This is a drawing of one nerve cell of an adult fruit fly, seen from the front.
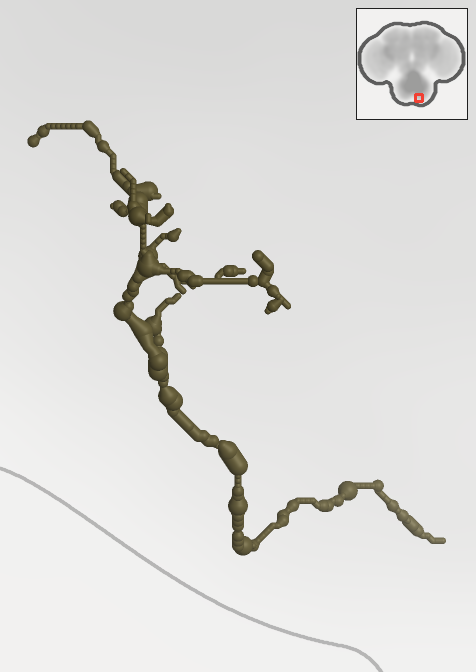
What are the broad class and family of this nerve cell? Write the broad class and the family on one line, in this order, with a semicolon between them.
sensory neuron entering the nerve cord; class mechanosensory tactile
